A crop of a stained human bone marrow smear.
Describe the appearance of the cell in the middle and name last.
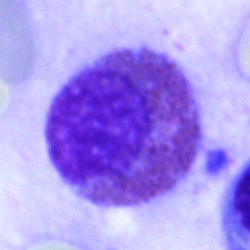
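Round and smooth in outline, the cell shows no projections from its surface. A small dark purple fragment lies just outside its lower right edge. The image is slightly blurred, which softens fine detail. This is an eosinophil.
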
